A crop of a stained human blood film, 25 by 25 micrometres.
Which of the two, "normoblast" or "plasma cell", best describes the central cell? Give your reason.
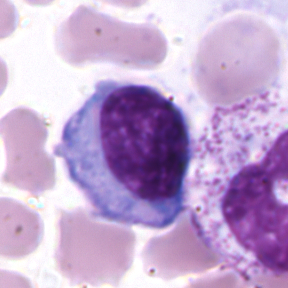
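The central cell is a plasma cell rather than a normoblast. What decides is the colour of its cytoplasm: a moderate rim of blue surrounds the nucleus, and the blue is deeper toward the cell edge than next to the nucleus.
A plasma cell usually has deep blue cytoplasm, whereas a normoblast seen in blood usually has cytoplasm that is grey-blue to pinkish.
The rim is widest on the lower left side, and the nucleus measures about 11 by 8 micrometres. The cell outline is irregular and somewhat angular rather than smoothly round, with a small blunt bulge projecting from its left edge.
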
